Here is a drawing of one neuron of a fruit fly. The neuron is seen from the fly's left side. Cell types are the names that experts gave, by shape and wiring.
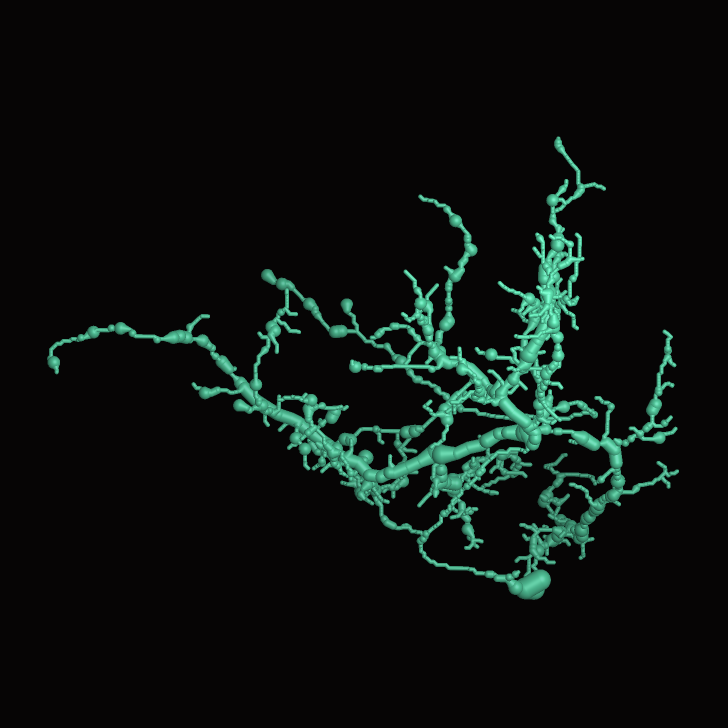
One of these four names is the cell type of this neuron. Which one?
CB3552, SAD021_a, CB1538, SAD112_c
CB1538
